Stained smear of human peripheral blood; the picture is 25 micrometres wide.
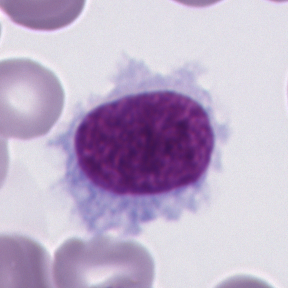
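Hairy cell, the nucleated cell at the centre of a peripheral blood smear. Fine hair-like projections run all the way around its ragged edge. Pale grey-blue cytoplasm surrounds the nucleus on all sides; the chromatin is purple and finely mottled, without coarse dark clumps.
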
